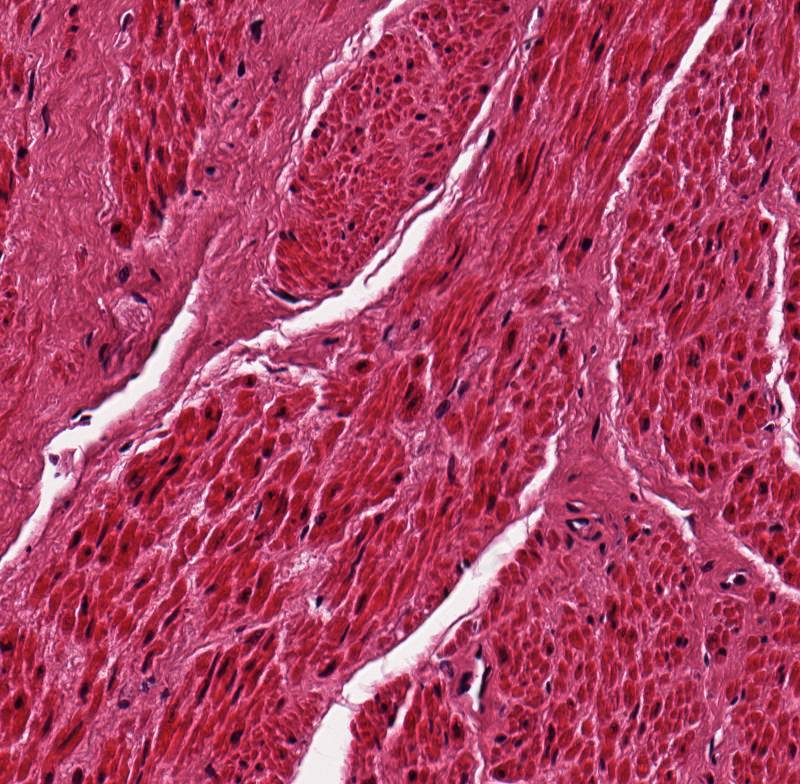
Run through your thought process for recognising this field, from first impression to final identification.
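Fibromuscular stroma is the main tissue here. First, muscle cells lie in bundles cut in different planes, some across, some obliquely.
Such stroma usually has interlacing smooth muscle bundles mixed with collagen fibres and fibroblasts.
Second, paler pink fibrous connective tissue parts the bundles, most of it upper left. Third, there is no epithelium, and no fat cells.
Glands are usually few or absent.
Fourth, each muscle cell holds one dark central nucleus.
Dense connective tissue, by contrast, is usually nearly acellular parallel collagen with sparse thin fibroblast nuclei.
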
